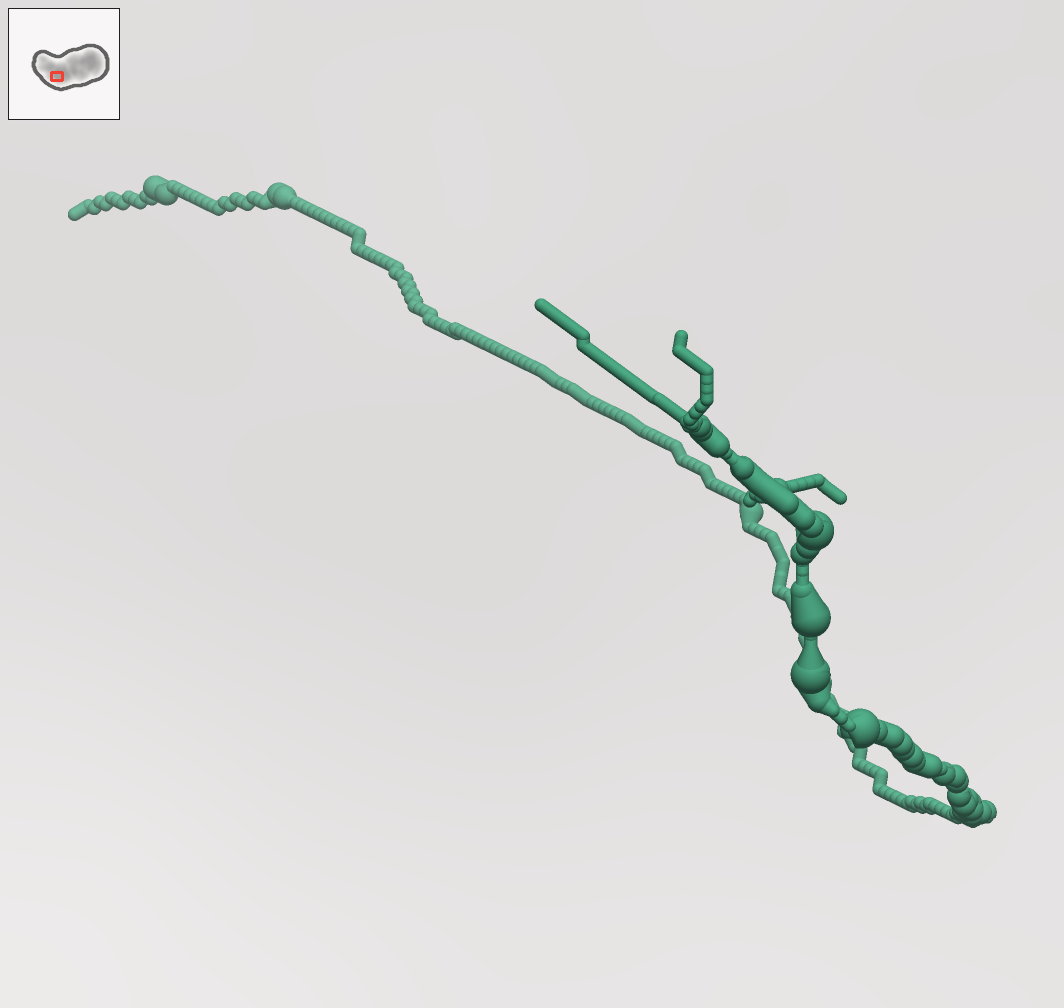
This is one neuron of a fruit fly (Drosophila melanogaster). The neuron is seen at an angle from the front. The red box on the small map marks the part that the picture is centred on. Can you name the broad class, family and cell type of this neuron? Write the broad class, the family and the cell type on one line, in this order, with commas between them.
sensory neuron entering the nerve cord, class mechanosensory tactile, SNta29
